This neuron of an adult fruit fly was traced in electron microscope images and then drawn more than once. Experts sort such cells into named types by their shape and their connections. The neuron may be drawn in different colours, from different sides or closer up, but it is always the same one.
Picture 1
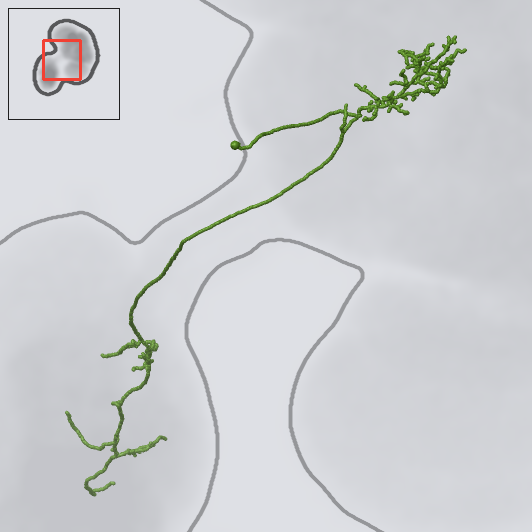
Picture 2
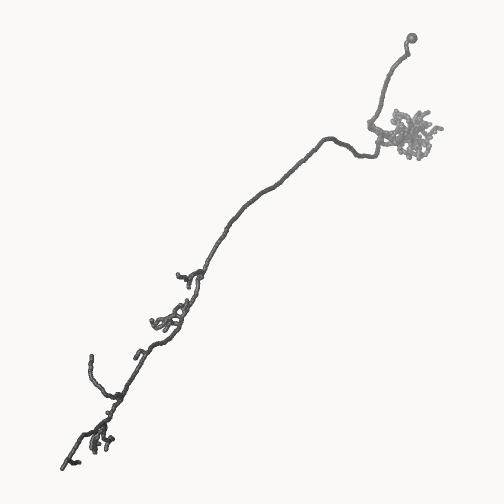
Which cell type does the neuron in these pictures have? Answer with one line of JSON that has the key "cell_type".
{"cell_type": "DNg01_a"}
